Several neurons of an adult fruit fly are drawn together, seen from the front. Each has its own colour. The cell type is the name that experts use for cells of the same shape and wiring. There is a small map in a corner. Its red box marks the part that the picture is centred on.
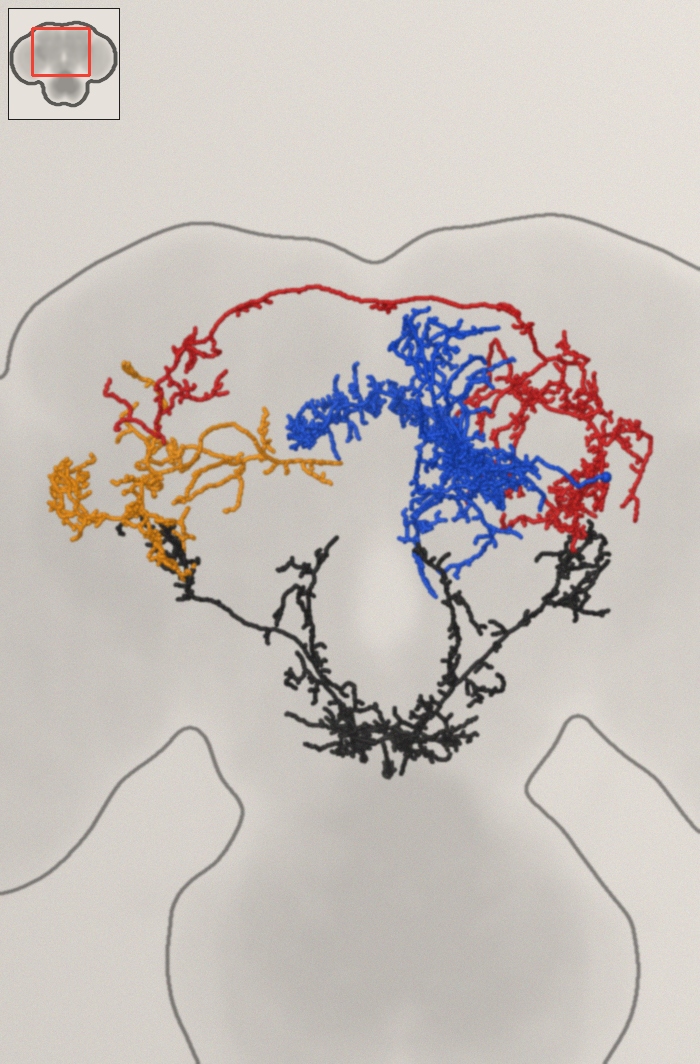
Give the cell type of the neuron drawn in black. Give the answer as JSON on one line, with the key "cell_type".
{"cell_type": "GNG337"}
